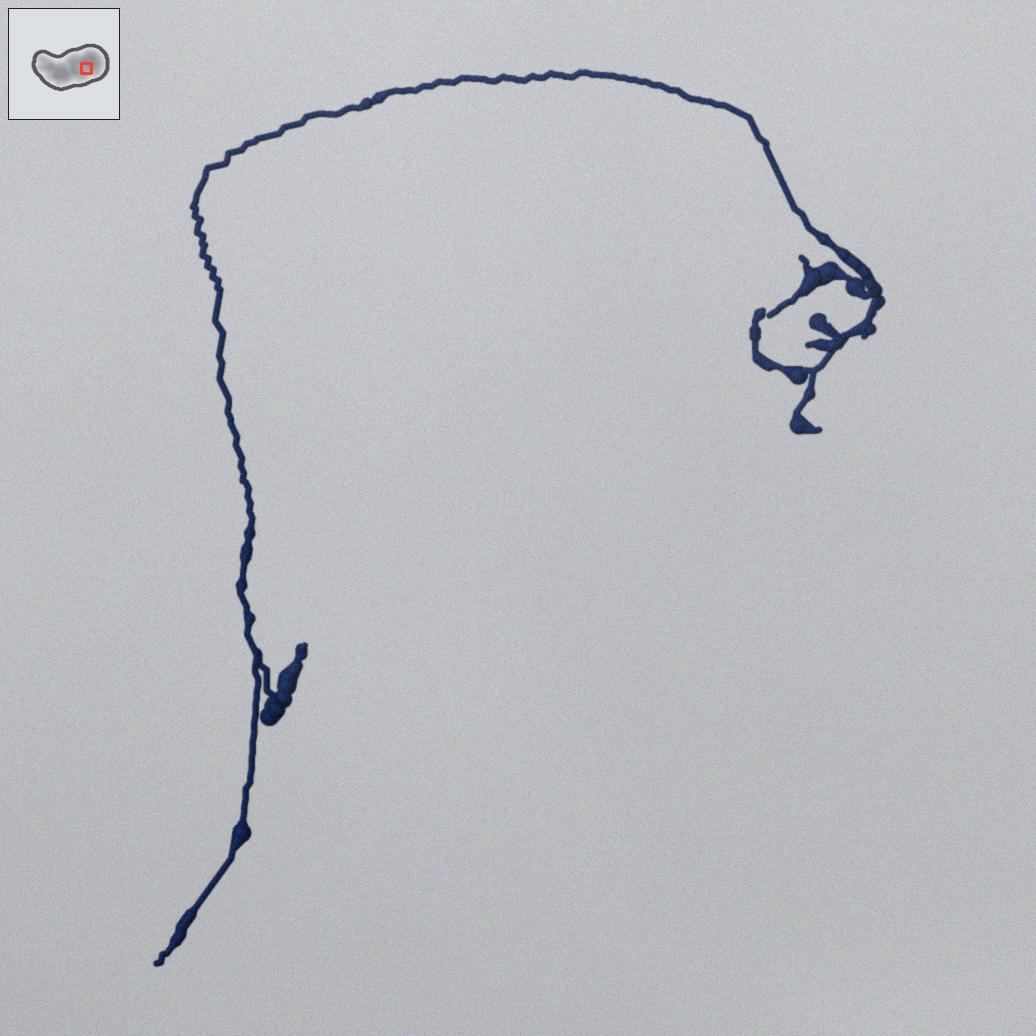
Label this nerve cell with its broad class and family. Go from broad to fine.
sensory neuron entering the brain; class olfactory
